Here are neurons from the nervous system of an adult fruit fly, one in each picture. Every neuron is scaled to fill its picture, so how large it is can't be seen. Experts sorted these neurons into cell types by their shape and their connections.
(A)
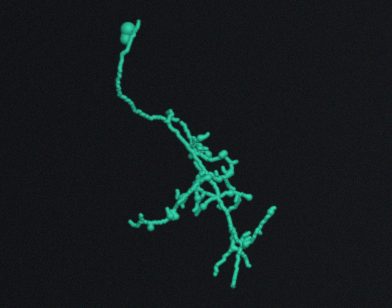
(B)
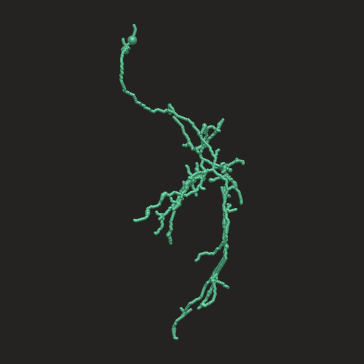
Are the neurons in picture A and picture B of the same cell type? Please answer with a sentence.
They are of the same cell type.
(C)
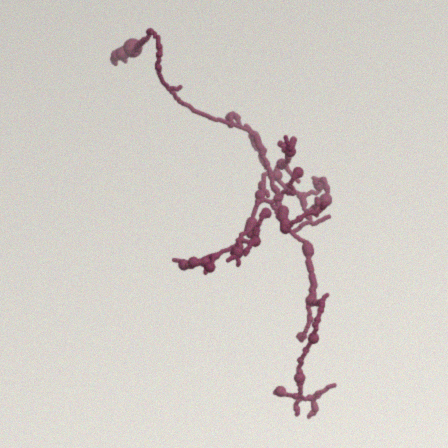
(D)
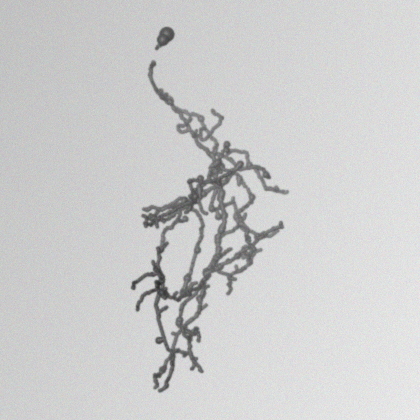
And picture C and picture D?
They are of different cell types.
